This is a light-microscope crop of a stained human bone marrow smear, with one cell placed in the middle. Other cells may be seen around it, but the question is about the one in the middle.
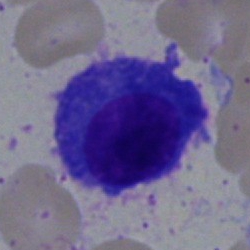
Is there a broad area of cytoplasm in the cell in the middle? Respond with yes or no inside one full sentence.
Yes, its nucleus is set within plentiful cytoplasm.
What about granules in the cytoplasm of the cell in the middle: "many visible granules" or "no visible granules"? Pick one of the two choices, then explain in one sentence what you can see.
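No visible granules. No distinct granules can be seen in the cytoplasm.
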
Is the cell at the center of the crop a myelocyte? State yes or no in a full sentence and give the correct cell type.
No, the cell in the middle is recognised as a plasma cell rather than a myelocyte.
